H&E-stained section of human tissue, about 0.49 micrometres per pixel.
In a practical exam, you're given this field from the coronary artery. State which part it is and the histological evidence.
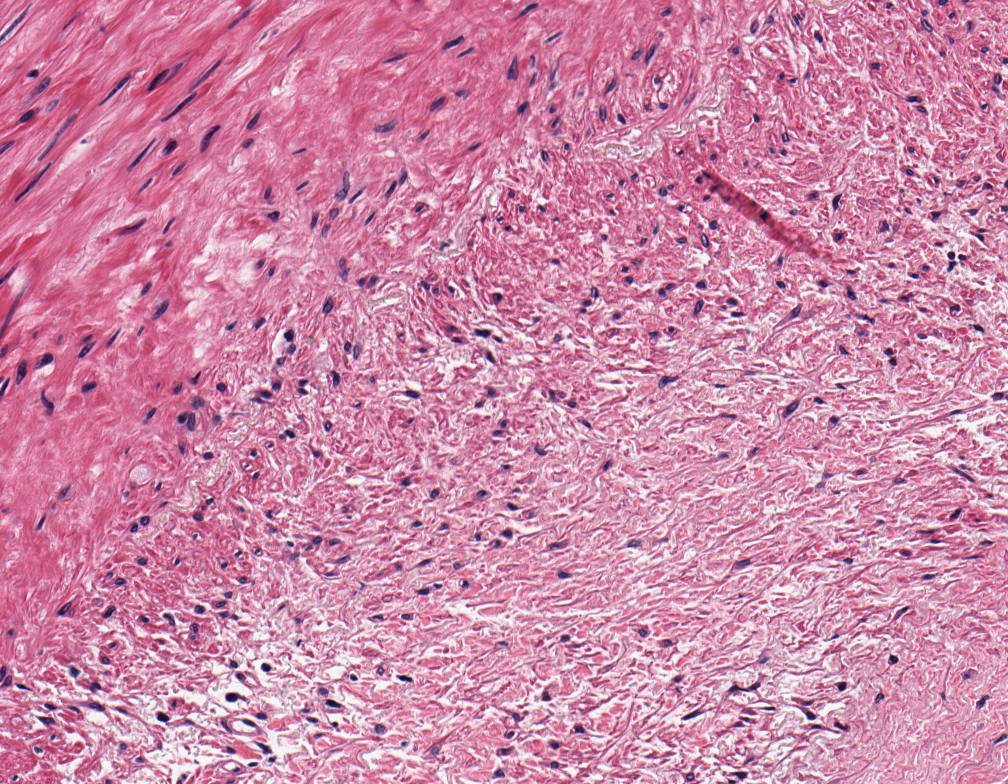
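Tunica intima is the looser, paler tissue filling most of the field. Its pale pink, finely wispy stroma has small clear spaces between fibres and haphazardly scattered short spindle and oval nuclei, without organised bundles.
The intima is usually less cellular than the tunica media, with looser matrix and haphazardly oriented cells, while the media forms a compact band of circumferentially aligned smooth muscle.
The upper left corner holds a dense, deeply eosinophilic band of parallel, obliquely running fibres and elongated nuclei.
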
